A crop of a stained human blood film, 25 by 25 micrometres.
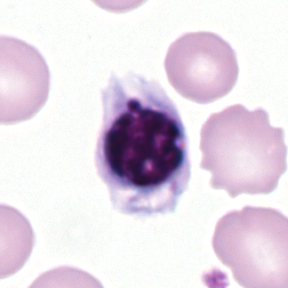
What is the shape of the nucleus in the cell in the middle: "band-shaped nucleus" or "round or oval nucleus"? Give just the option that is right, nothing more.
Round or oval nucleus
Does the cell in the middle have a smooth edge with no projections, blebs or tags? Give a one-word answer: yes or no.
No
